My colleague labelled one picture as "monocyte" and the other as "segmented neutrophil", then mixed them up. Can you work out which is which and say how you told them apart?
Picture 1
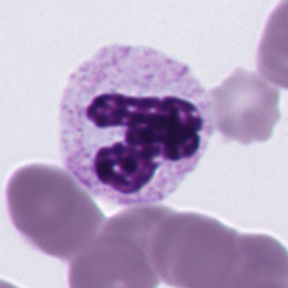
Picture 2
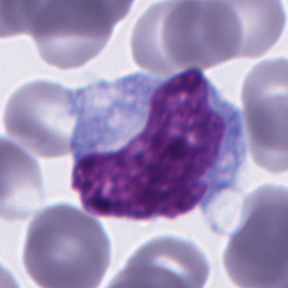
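So, the first picture shows a segmented neutrophil, and the second a monocyte. In the first, the cytoplasm is abundant and pale pinkish-lilac, with fine pink-violet granules scattered throughout.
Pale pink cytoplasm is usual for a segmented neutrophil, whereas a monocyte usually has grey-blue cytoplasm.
The second cell's nucleus, by contrast, is irregular and indented, lying toward the lower right.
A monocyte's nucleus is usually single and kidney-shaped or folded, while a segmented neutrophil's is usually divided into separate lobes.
The chromatin sets them apart too: dark purple and coarsely clumped in the first, finely mottled rather than in coarse dense blocks in the second. Otherwise, the first cell's outline is round and smooth, and the second has a broad area of cytoplasm on its upper left side.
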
